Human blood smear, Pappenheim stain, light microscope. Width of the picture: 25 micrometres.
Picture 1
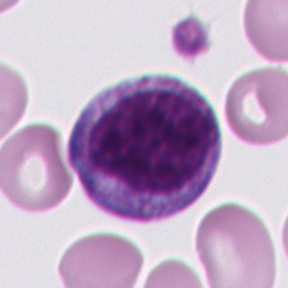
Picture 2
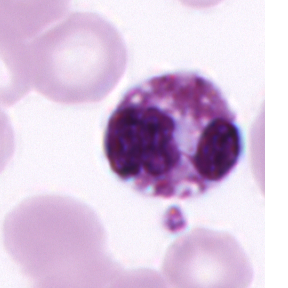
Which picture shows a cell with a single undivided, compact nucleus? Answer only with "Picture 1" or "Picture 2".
Picture 1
